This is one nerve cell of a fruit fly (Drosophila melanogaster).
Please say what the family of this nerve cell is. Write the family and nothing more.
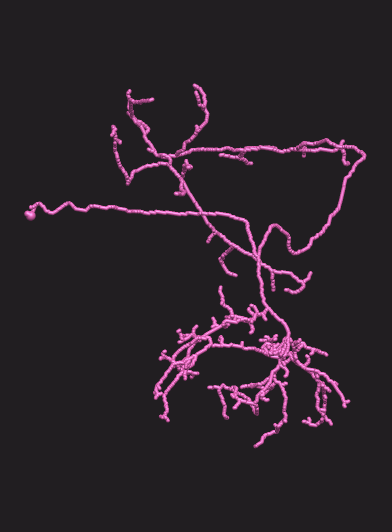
hemilineage DM5_central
